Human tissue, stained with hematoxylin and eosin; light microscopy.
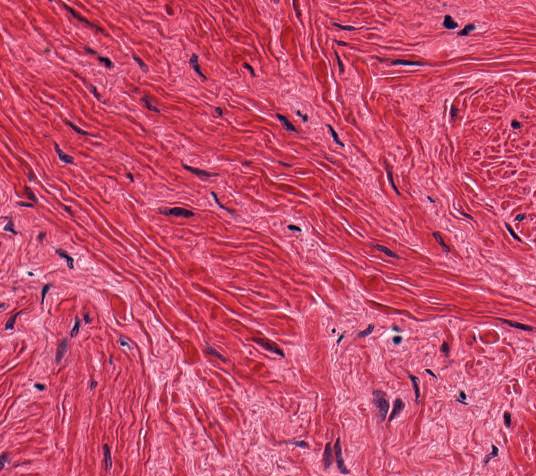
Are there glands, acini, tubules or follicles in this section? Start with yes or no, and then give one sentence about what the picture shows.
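No. No epithelium or glands are present anywhere in the field.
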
